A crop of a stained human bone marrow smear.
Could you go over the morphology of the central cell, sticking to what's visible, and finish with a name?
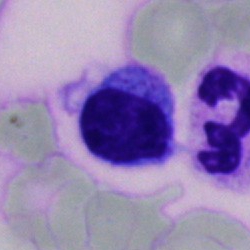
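Notice the rounded outline of this cell. Most of it is taken up by the nucleus, whose dense chromatin stains a deep dark purple. The cytoplasm is only a narrow cap along the upper-right side of the nucleus. It is a lymphocyte.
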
